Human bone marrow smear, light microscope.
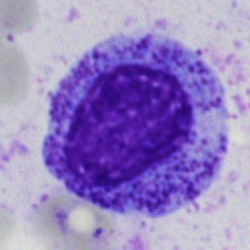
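Promyelocyte in a stained bone marrow smear: roughly round outline; dense, dark purple chromatin; many coarse dark purple granules crowding the cytoplasm around the nucleus, with pale blue cytoplasm showing between them.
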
